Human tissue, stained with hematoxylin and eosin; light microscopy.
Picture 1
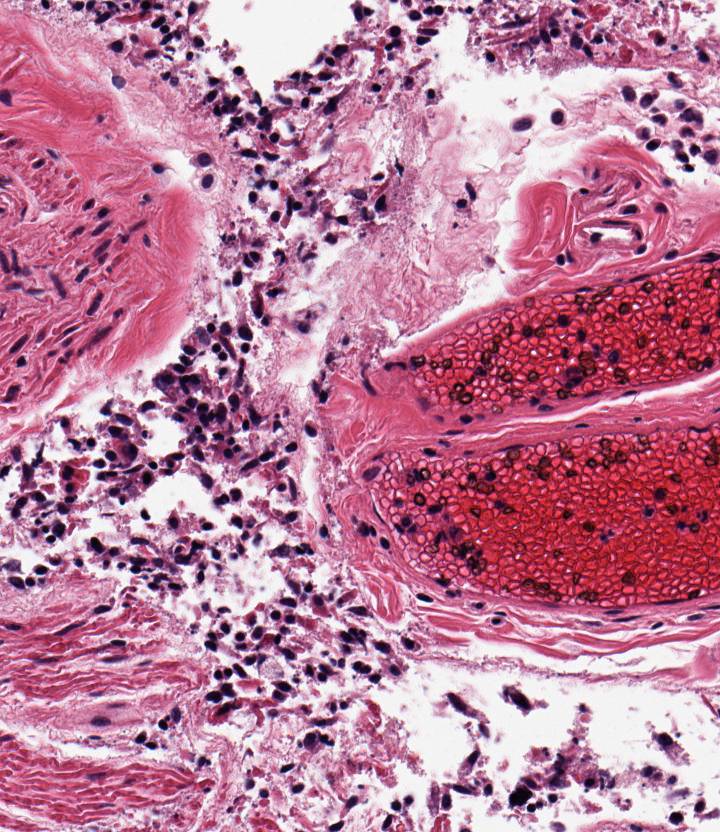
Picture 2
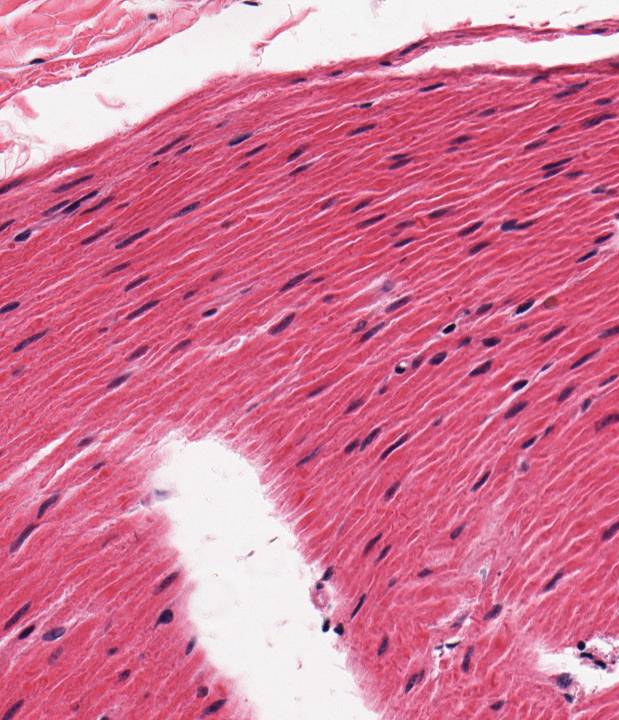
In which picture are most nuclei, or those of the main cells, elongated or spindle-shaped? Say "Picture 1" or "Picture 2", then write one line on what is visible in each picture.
Picture 2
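In picture 1: A dense scatter of small dark round nuclei occupies the centre and left-centre of the field.
In picture 2: The muscle nuclei are elongated and cigar-shaped with blunt ends.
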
